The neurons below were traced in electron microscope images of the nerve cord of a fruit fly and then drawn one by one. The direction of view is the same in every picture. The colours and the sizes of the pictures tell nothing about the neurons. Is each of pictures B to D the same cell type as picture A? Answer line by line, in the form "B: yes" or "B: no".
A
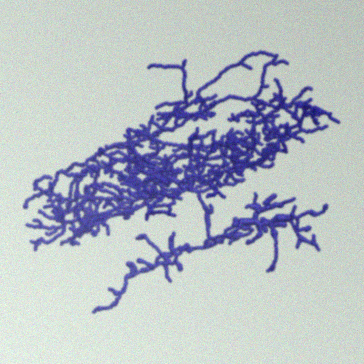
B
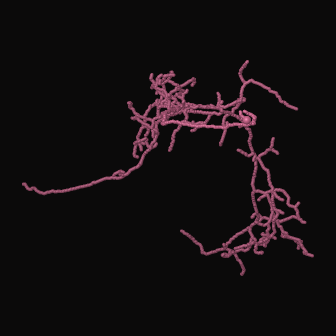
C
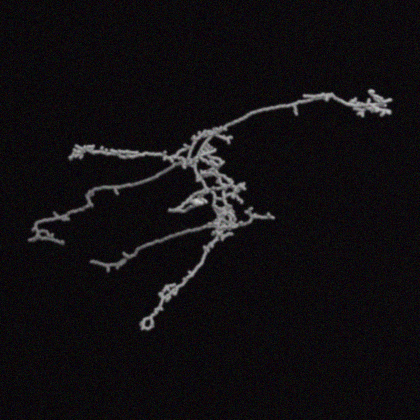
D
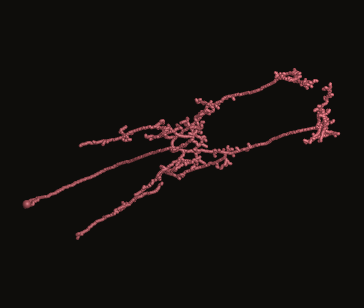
B: no
C: no
D: no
